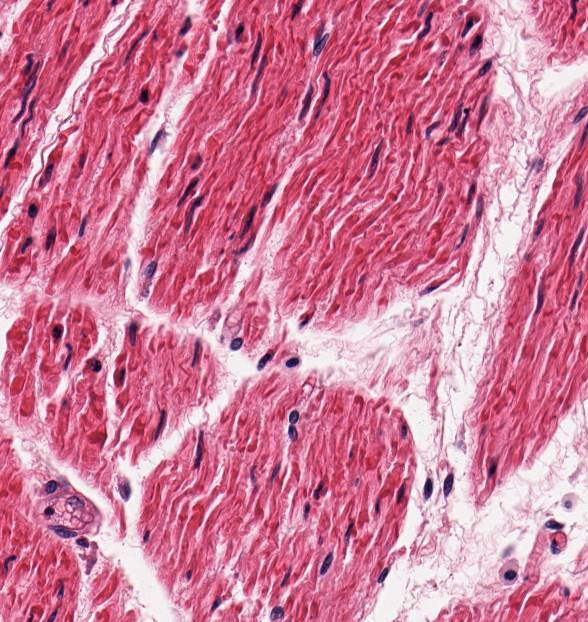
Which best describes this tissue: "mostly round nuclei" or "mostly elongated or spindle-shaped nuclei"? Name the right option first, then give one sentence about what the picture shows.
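Mostly elongated or spindle-shaped nuclei. The nuclei within the fibres are elongated, dark-staining and aligned with the fibre direction.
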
